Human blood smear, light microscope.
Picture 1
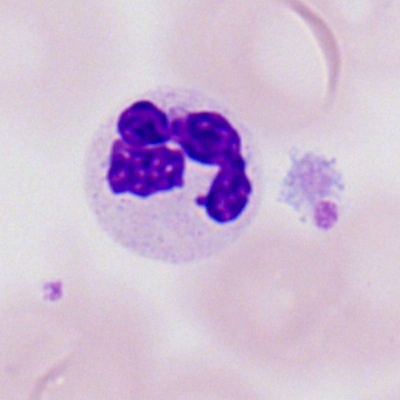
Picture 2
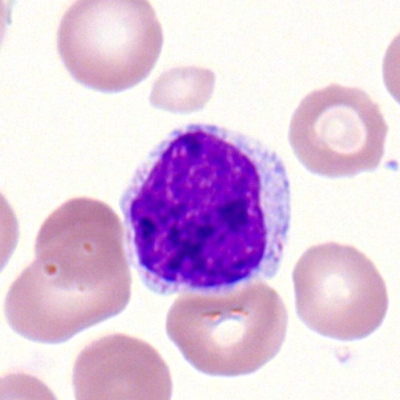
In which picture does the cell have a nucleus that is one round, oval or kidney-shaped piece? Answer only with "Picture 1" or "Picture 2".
Picture 2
